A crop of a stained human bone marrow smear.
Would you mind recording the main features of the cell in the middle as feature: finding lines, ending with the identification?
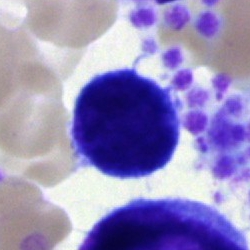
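Outline: round, close to a circle, as far as I can judge.
Stain: dense and dark across the whole cell, with no clear areas.
Granules: none distinct that I can make out.
Vacuoles: none visible.
Name: lymphocyte.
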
